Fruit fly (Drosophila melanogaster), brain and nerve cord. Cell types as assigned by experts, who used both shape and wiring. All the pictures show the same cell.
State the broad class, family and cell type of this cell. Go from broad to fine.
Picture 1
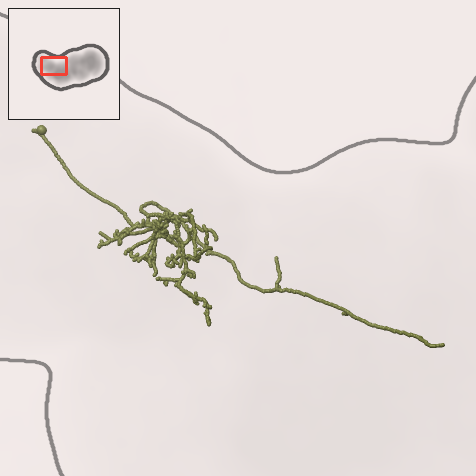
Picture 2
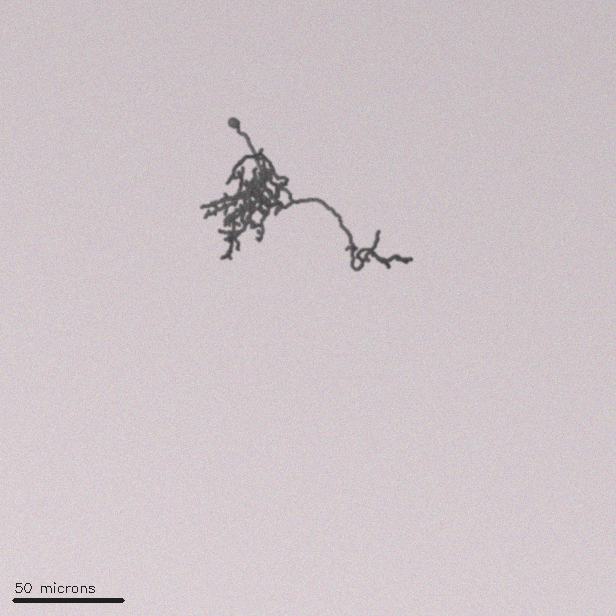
nerve-cord intrinsic neuron; hemilineage 07B; IN07B092_a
